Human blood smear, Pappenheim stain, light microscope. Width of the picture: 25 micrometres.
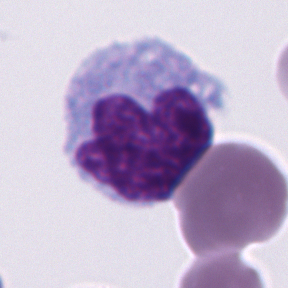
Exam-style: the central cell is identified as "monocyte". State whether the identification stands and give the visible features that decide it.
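First thing, the nucleus: it's folded into lobes, with a deep notch in its upper edge.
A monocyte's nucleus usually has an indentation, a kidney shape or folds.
So that feature is on the monocyte side. The cytoplasm is pale greyish blue, with a fine, faint, dusty texture and no coarse coloured granules.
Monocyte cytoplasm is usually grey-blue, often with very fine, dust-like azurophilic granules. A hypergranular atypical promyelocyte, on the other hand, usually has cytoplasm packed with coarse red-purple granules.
So the cytoplasm counts for monocyte and against atypical promyelocyte. Size-wise, the cell is about 15 micrometres across and the nucleus about 12 by 10 micrometres, lying toward the bottom of the cell and filling about 50% of its area.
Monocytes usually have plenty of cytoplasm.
With the nucleus at about 50%, there's a good share of cytoplasm here, which sits with monocyte. Otherwise, the outline is roughly round with a faintly ragged, fuzzy edge, and no nucleolus shows in the nucleus. All in all, monocyte fits, and atypical promyelocyte doesn't.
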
